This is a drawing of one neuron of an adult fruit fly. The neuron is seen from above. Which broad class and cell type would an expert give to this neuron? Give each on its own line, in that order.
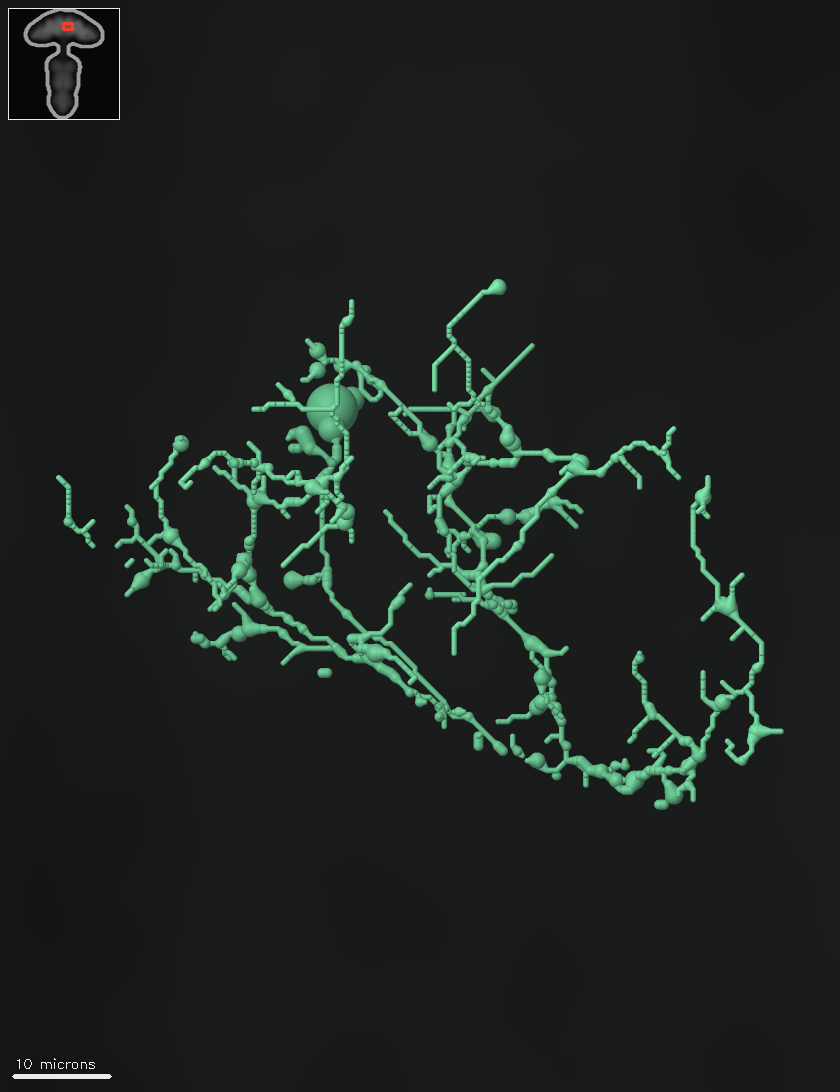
central-brain intrinsic neuron
GNG455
